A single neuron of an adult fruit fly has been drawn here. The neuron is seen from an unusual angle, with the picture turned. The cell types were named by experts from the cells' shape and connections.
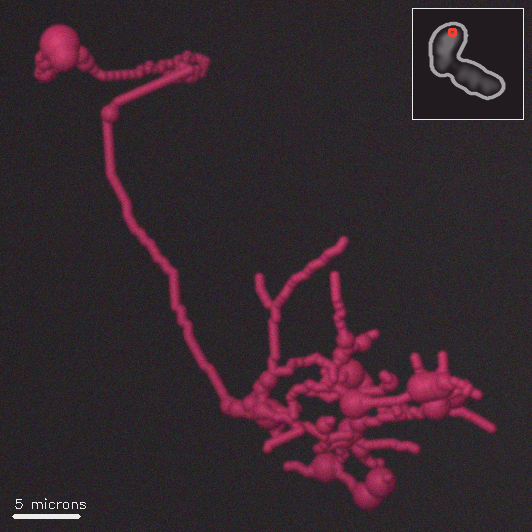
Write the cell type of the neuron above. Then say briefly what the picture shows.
It is of cell type Cm4. This is an optic-lobe intrinsic neuron. Its cell body lies at the upper left of the picture. From top to bottom in the picture it spans about 35 microns.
